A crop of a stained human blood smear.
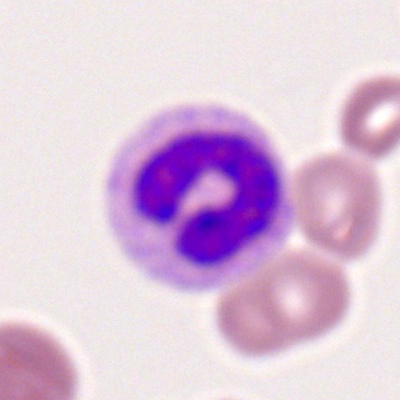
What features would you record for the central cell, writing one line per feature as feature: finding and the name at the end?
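Nucleus: a thick curved band, almost encircling a pale central patch
Chromatin: dark purple and dense
Nucleoli: none I can make out
Cytoplasm: no coarse dark granules
Cell: band neutrophil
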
